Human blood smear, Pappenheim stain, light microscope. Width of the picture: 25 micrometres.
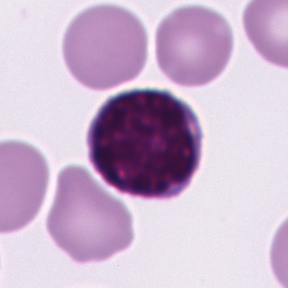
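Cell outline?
Round, smooth.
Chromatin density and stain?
Dense, dark purple.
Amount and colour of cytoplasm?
Very thin pale blue rim around the nucleus.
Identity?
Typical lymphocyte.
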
